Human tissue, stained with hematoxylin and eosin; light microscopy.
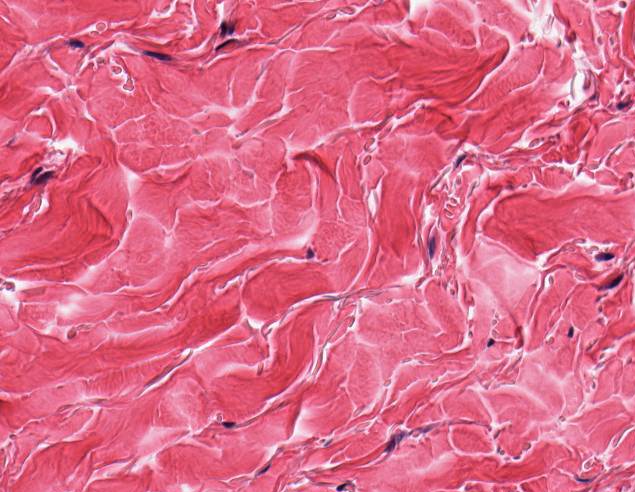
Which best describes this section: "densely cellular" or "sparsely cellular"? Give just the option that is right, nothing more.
Sparsely cellular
